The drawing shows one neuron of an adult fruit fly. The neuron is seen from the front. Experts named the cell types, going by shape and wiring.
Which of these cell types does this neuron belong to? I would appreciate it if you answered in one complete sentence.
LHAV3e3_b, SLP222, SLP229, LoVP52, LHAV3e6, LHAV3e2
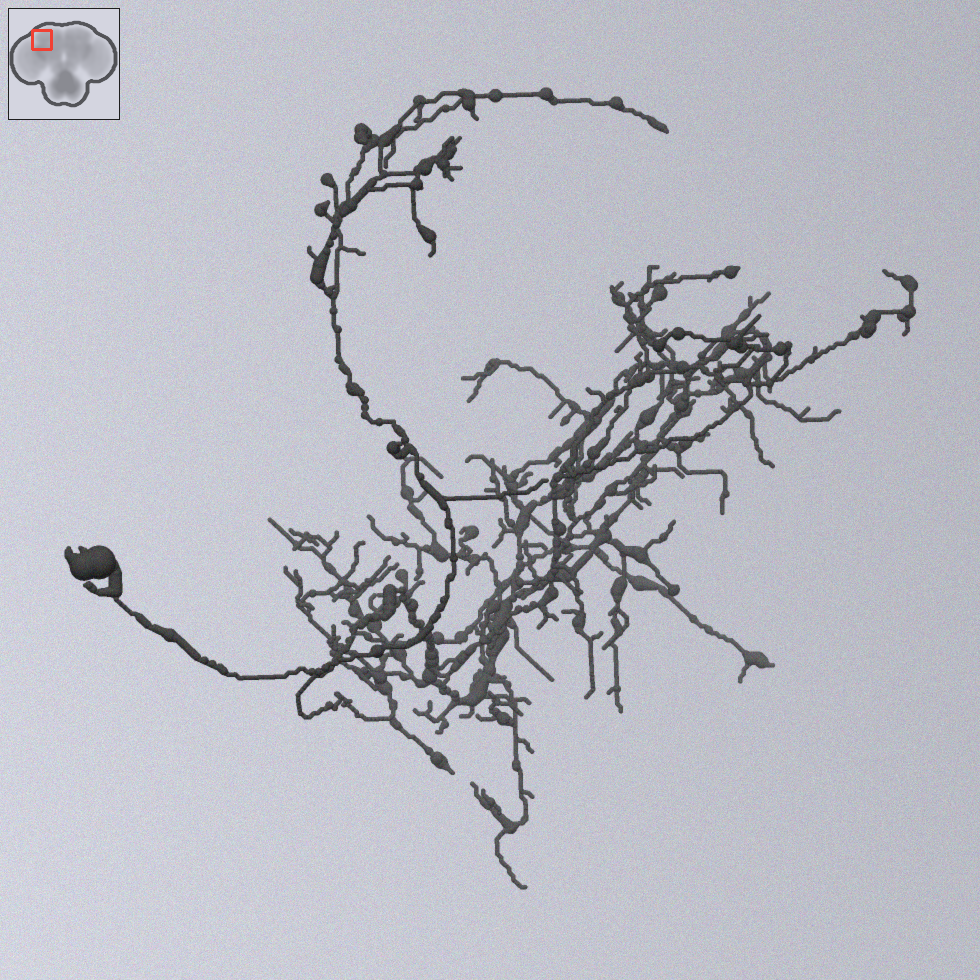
The cell type this neuron represents is LHAV3e2.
